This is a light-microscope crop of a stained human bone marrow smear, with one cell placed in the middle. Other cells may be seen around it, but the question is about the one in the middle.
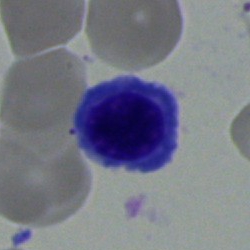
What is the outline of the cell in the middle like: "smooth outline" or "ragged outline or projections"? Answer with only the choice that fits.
Ragged outline or projections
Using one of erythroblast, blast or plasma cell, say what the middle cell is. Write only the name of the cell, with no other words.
erythroblast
